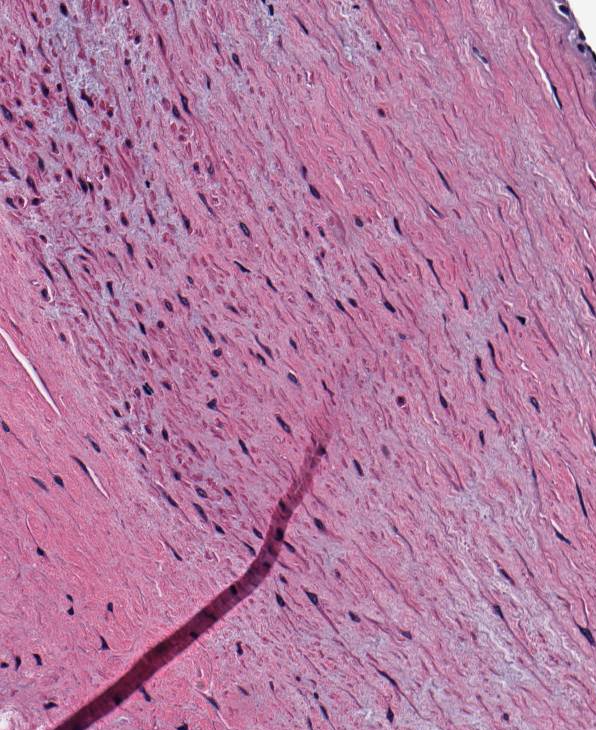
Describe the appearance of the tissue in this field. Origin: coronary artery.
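Dense pink fibrous tissue occupies the whole field, its fibres running in parallel, wavy bands that slant obliquely across it. Dark, elongated, spindle-shaped nuclei lie parallel to the fibres. Between the pink fibres is pale blue-grey wispy material, most visible in the upper half. No fat cells are seen in the field.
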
